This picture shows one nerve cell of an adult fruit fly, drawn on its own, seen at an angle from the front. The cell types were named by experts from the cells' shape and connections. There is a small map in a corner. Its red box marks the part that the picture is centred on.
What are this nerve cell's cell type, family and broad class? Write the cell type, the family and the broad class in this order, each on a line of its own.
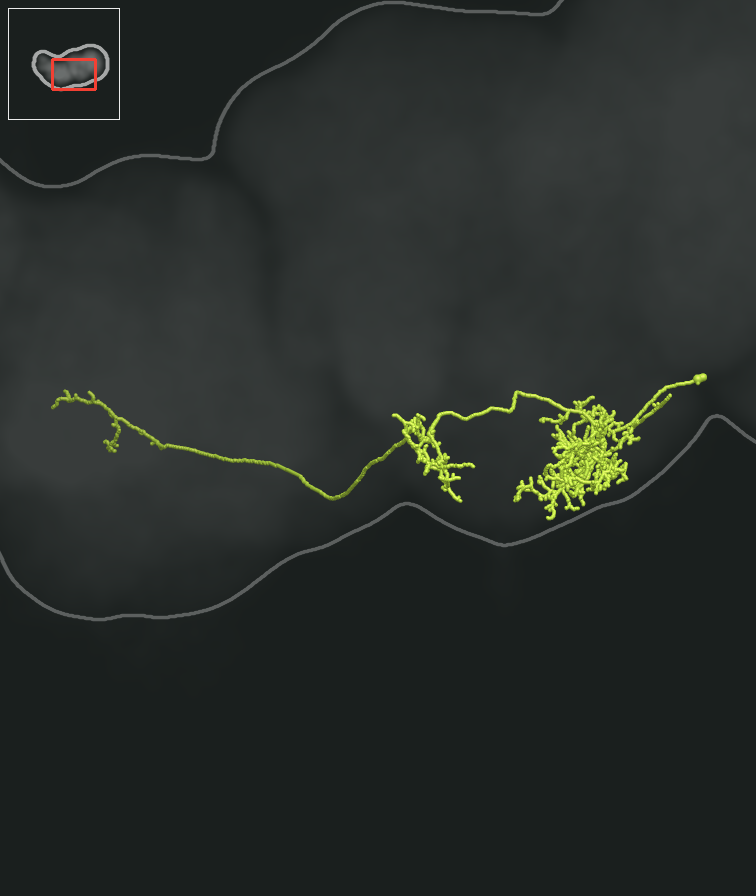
DNge100
hemilineage LB7
descending neuron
